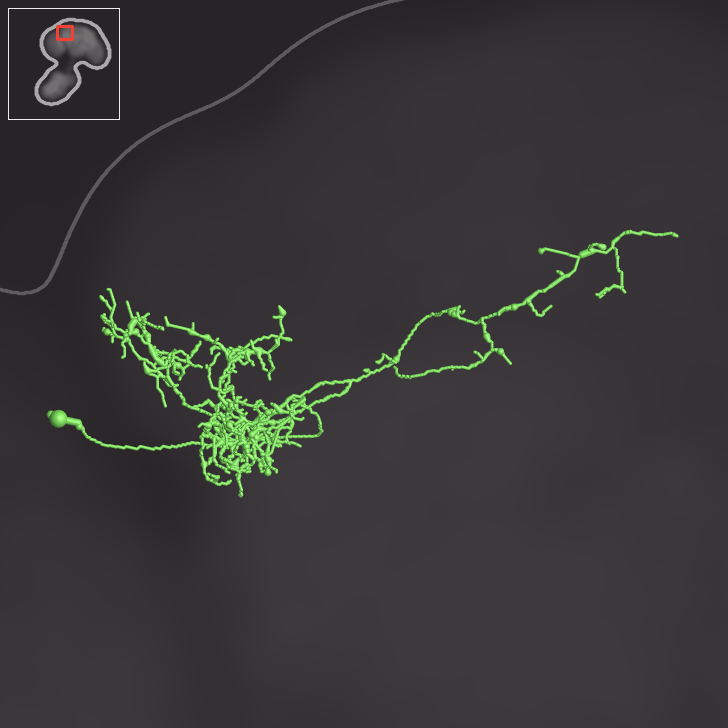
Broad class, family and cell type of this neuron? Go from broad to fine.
central-brain intrinsic neuron; hemilineage SLPp&v1_posterior; LHPV4g1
